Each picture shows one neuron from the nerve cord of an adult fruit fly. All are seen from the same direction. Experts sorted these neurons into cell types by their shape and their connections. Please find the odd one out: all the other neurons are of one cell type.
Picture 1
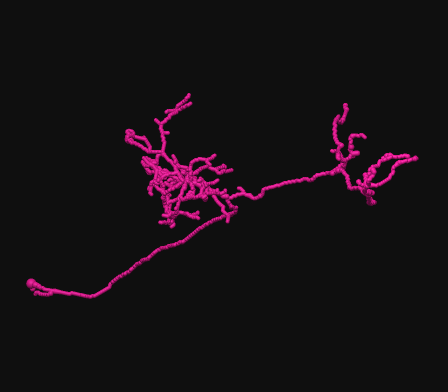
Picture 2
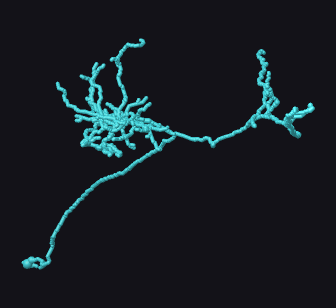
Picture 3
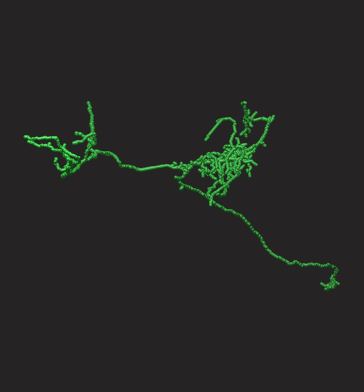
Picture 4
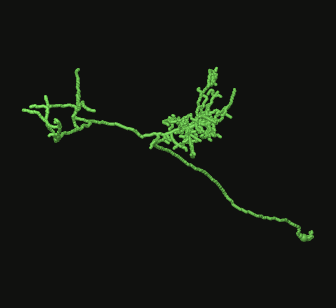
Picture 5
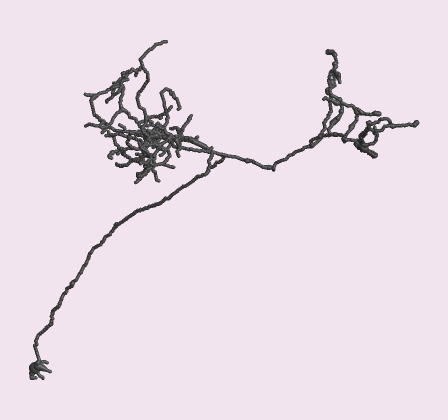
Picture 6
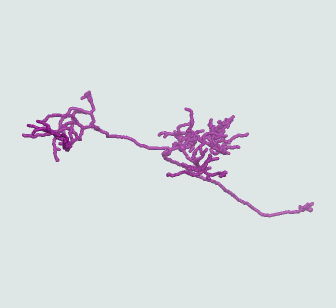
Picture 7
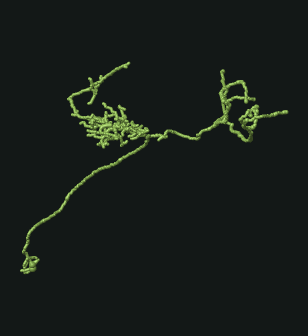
6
